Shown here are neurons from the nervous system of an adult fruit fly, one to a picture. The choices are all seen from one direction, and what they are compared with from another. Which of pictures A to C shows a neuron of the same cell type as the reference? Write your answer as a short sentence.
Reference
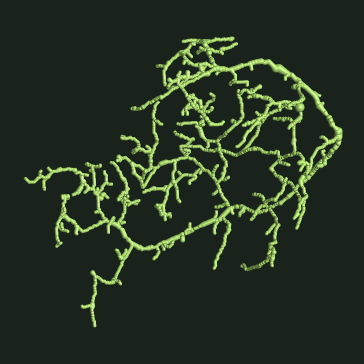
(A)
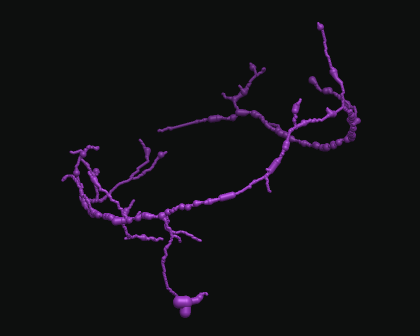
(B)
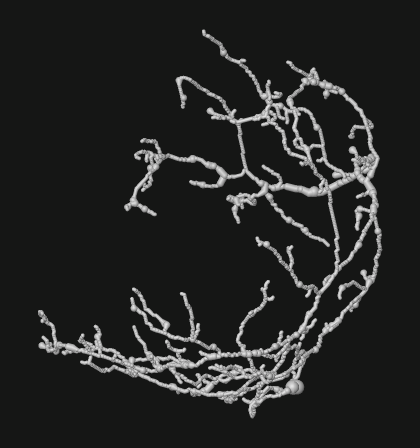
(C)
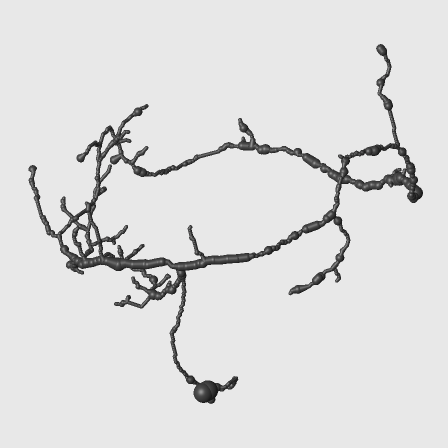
Picture B shows a neuron of the same cell type.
